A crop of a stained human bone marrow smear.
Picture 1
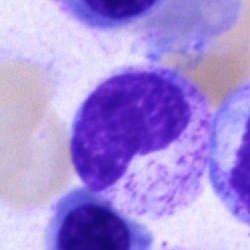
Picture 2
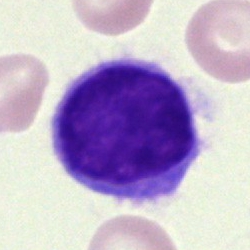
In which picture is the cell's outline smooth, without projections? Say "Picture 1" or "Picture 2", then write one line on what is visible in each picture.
Picture 1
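In picture 1: The cell has a roughly round, smooth outline.
In picture 2: Short fine projections fringe the right and lower edges of the cell.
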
